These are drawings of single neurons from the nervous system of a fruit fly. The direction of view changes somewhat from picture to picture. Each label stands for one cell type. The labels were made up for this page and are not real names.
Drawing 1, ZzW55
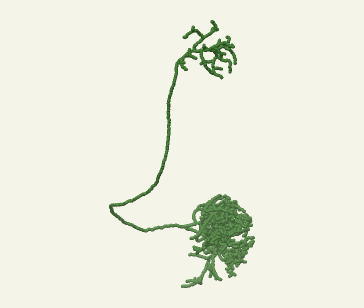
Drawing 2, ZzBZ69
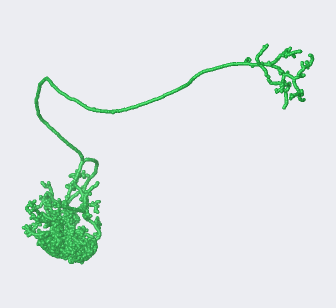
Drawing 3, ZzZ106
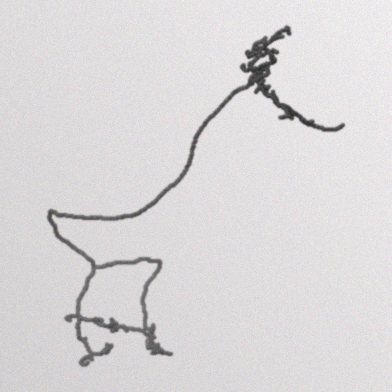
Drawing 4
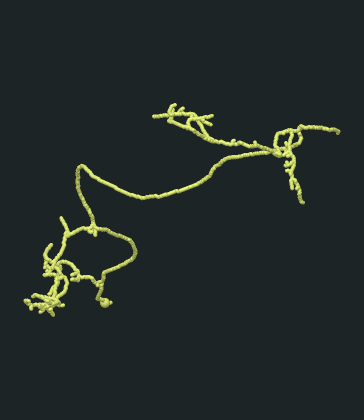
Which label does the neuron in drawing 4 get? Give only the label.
ZzZ106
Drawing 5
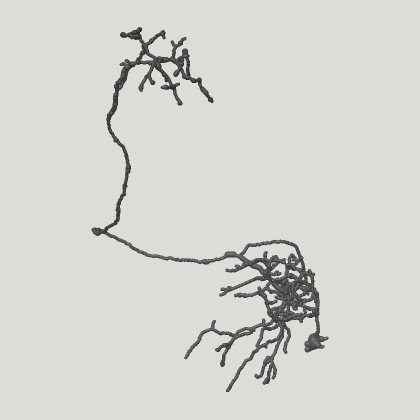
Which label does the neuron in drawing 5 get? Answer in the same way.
ZzW55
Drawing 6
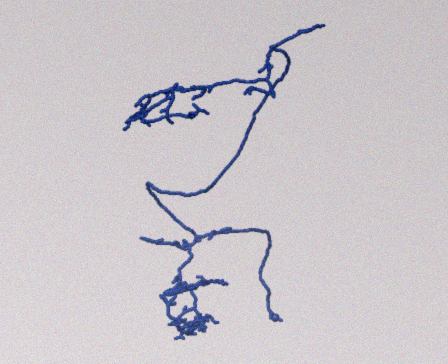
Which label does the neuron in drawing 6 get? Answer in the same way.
ZzZ106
